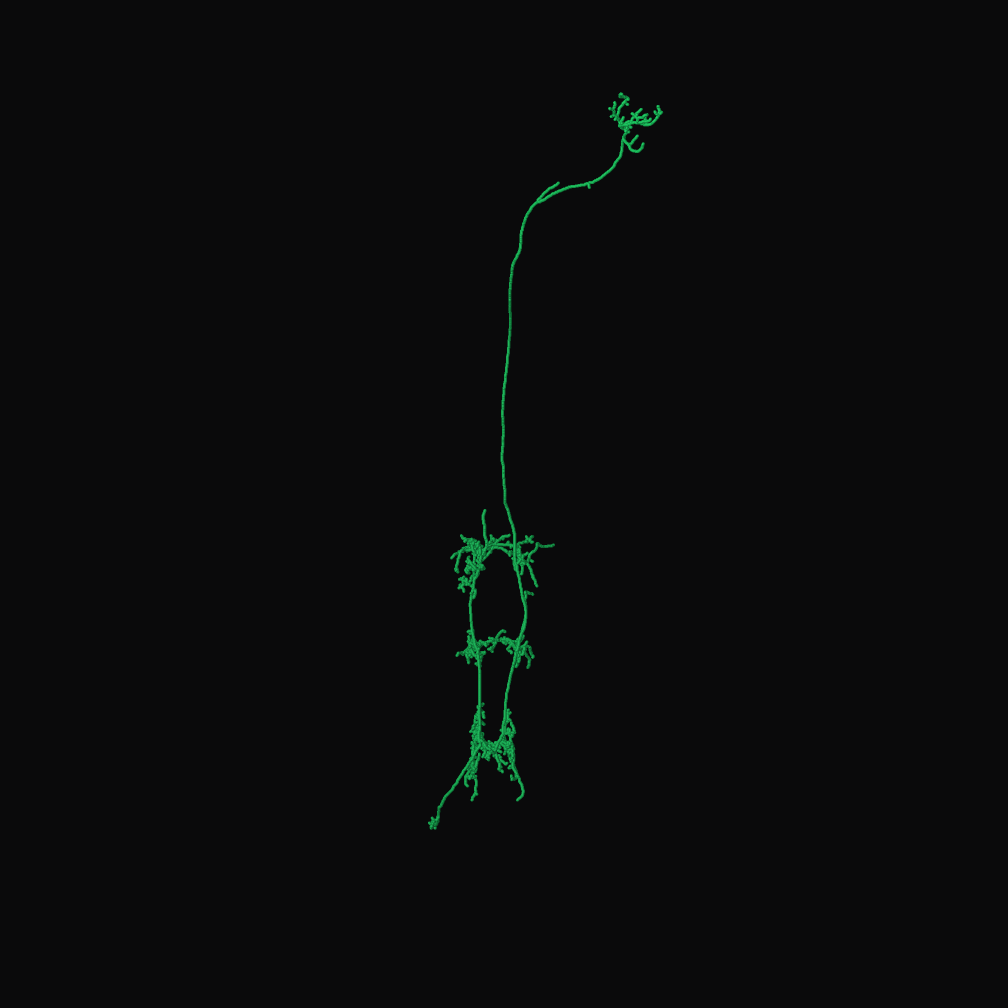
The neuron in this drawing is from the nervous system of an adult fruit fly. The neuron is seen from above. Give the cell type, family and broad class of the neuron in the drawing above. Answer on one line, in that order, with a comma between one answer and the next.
AN08B028, hemilineage 08B, ascending neuron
